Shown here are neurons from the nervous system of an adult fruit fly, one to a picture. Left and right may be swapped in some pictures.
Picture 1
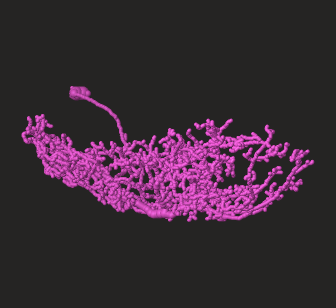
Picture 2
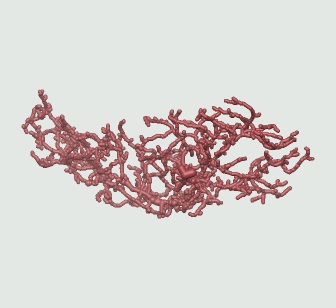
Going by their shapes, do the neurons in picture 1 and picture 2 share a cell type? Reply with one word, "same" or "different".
different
